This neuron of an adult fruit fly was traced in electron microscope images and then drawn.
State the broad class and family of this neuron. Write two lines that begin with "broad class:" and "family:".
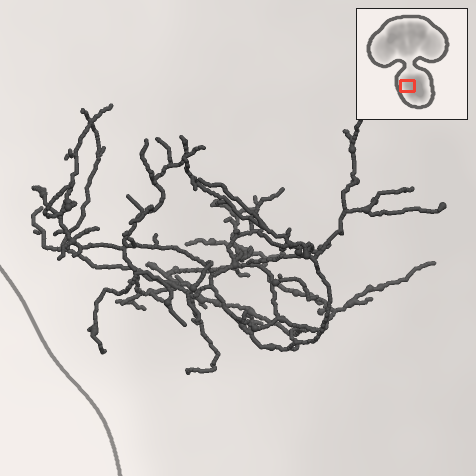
broad class: nerve-cord intrinsic neuron
family: hemilineage 01B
